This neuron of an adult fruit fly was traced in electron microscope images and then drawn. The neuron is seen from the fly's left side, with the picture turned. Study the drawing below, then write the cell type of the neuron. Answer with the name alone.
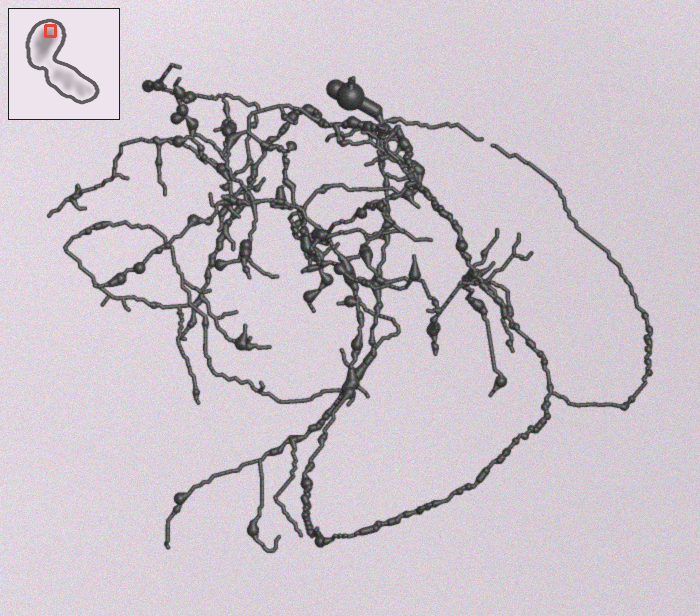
SMP347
